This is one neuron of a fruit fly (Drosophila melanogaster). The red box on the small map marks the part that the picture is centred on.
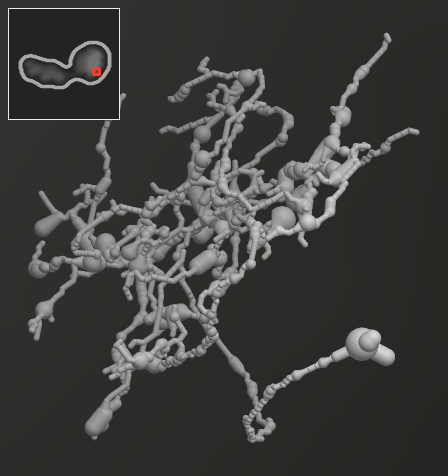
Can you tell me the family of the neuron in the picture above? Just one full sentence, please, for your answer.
Family-wise, the neuron is hemilineage TRdm.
